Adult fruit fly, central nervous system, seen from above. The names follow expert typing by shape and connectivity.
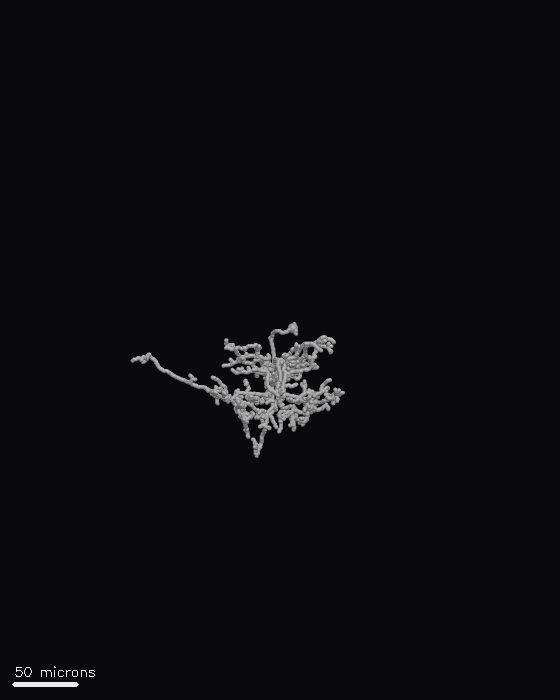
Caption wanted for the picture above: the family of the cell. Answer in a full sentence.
The family is hemilineage 00A.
